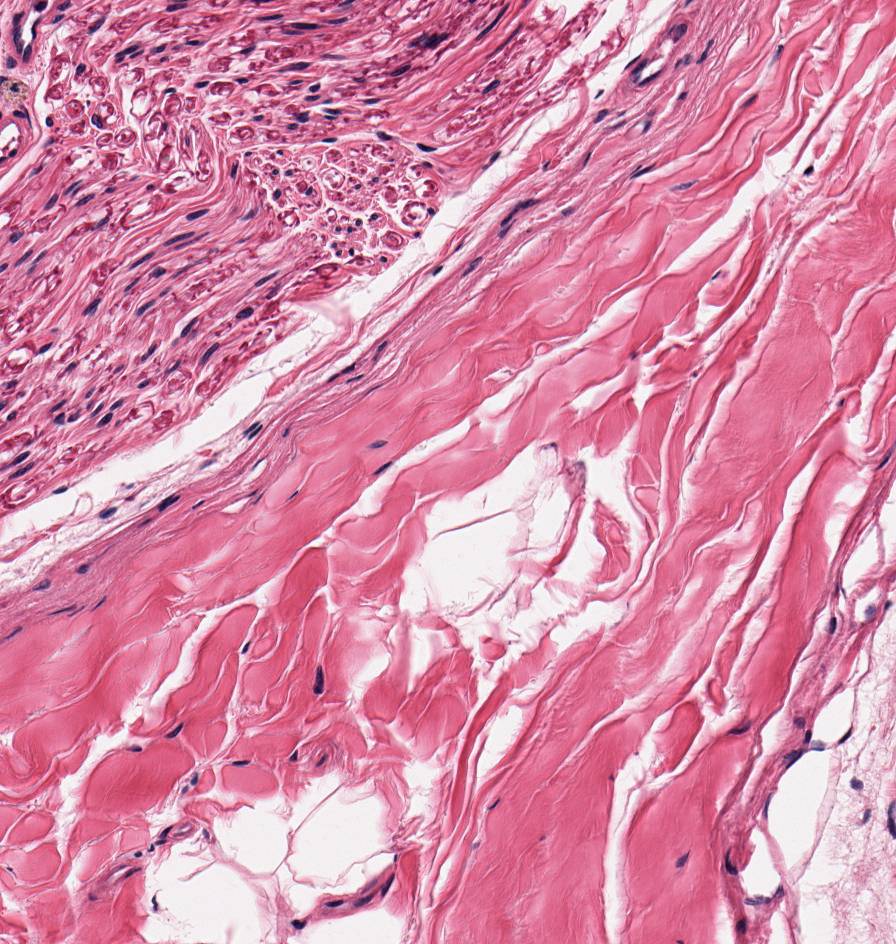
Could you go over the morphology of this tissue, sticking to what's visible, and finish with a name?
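Upper left: cellular fibre bundle, nuclei numerous, dark, elongated. Remainder: broad collagen bundles, nuclei sparse and spindle-shaped. No epithelium in field. Tibial nerve.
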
